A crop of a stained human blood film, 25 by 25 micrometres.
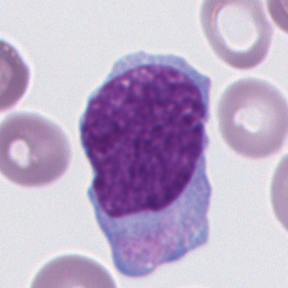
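Atypical promyelocyte, the cell in the middle of a stained smear of human peripheral blood. Its nucleus is a rounded oval without lobes, about 14 by 11 micrometres. The pale grey-blue cytoplasm sits mostly below the nucleus and leaves only a thin rim around its upper part. Fine, faint pinkish-violet granules lie in that lower cytoplasm.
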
